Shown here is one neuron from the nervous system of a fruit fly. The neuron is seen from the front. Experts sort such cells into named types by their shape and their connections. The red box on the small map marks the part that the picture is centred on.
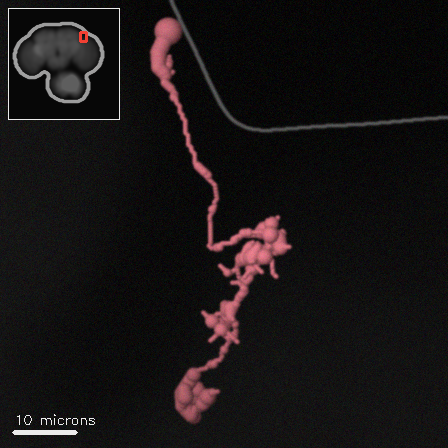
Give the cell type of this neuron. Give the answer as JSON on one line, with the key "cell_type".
{"cell_type": "Mi1"}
